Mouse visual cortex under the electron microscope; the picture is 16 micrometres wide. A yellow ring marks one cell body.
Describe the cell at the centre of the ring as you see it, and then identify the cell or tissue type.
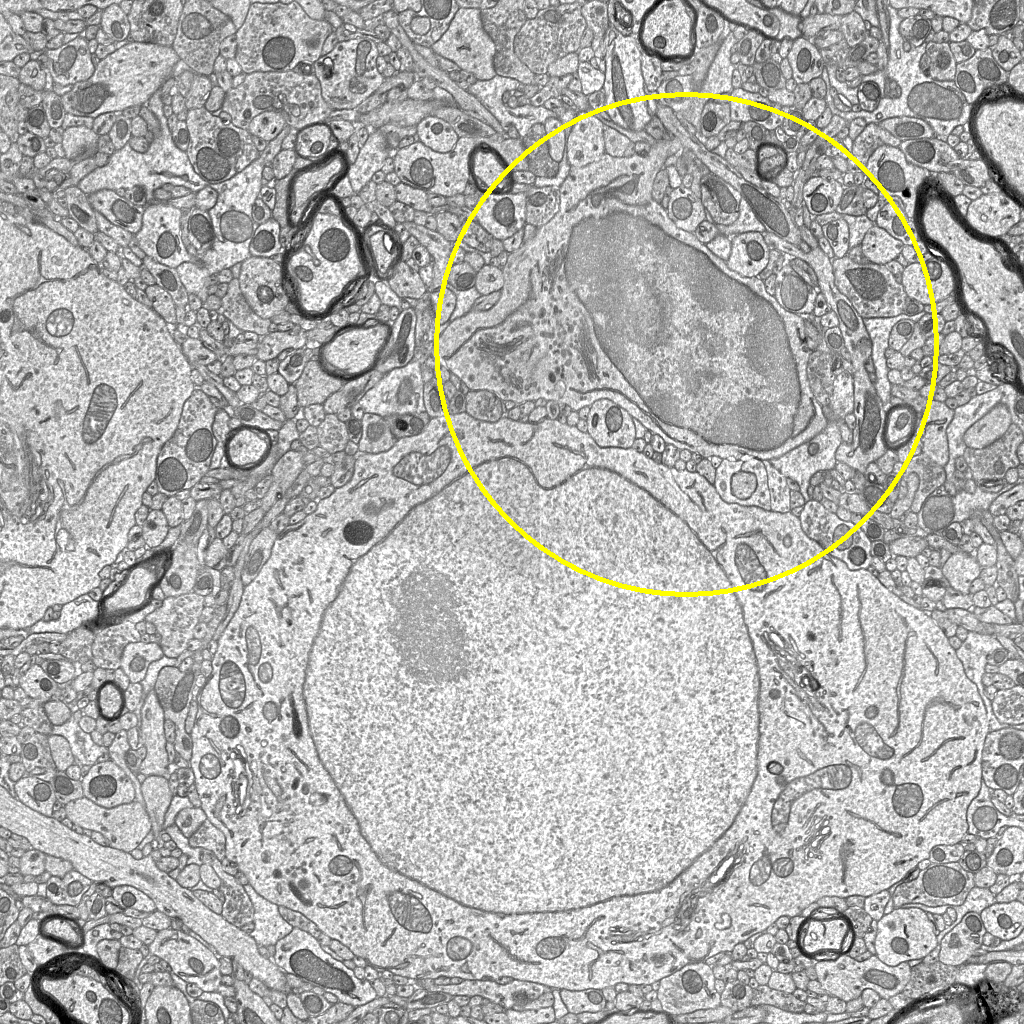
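Nucleus: elongated oval, long axis upper left to lower right. Envelope: smooth, no deep folds. Nucleolus: none distinct. Directly below: a much larger cell body with a pale nucleus, separated by a band of small profiles. Cell: microglial cell.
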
